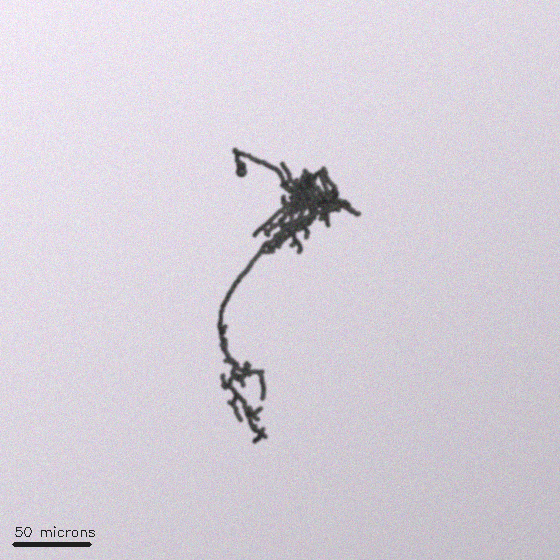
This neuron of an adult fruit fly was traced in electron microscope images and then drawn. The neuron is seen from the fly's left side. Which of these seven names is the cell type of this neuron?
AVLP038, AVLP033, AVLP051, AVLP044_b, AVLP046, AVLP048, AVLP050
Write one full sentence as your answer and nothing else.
To this neuron applies the cell type name AVLP044_b.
